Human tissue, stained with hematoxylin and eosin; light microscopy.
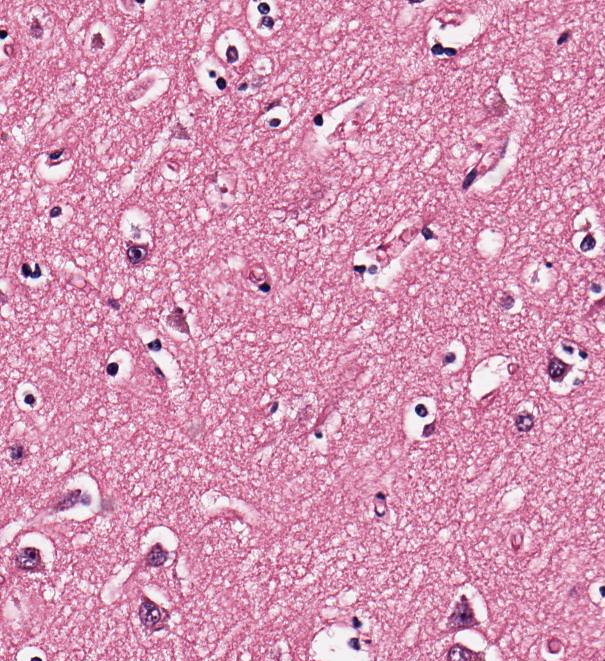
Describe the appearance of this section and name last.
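Looking across the field, I see a fine, pink, fibrillary meshwork, with cells scattered singly and fairly evenly through it and never grouped into units. The meshwork is riddled everywhere with many tiny round clear vacuoles. Thin capillaries, narrow elongated channels with flattened dark nuclei, are scattered throughout. I find no epithelium, glands or fat cells anywhere. This is cerebral cortex.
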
